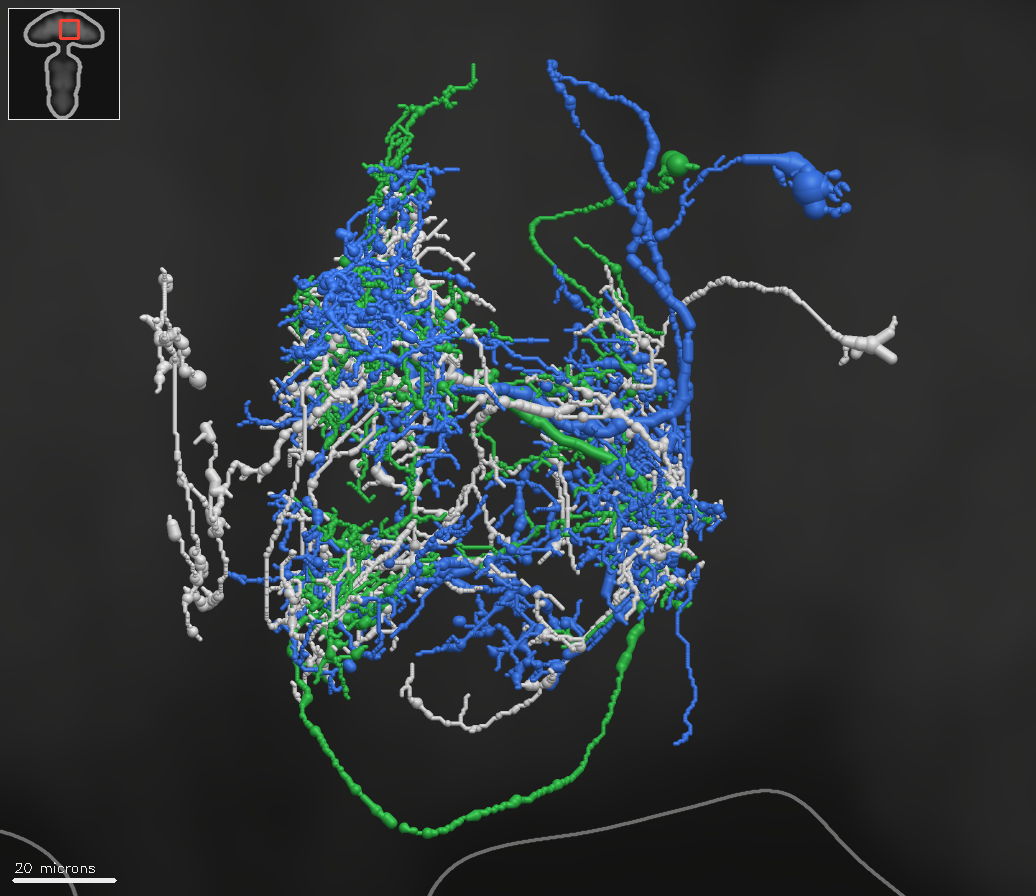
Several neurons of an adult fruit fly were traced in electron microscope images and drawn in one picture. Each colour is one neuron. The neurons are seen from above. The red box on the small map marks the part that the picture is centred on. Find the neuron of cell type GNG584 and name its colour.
blue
